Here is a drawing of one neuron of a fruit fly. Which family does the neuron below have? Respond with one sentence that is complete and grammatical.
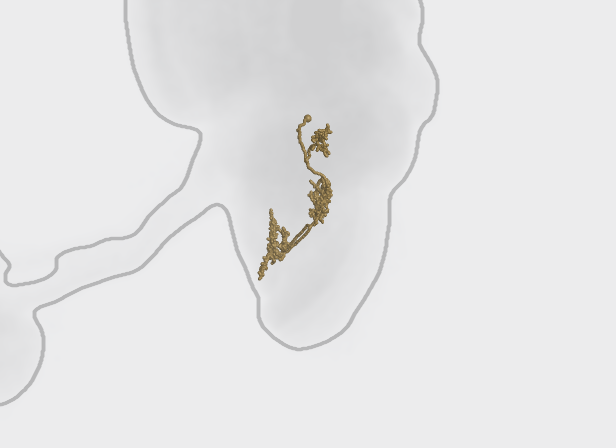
One member of family hemilineage VPNd1 is this neuron.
